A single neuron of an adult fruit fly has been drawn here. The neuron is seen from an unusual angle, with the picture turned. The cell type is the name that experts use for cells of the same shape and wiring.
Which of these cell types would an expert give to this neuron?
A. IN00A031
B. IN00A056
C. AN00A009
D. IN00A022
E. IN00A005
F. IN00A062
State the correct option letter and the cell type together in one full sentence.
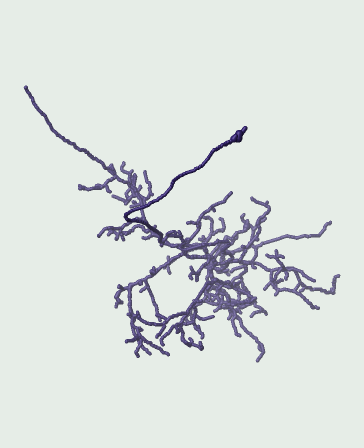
The type of cell that the neuron represents is IN00A062, option F.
